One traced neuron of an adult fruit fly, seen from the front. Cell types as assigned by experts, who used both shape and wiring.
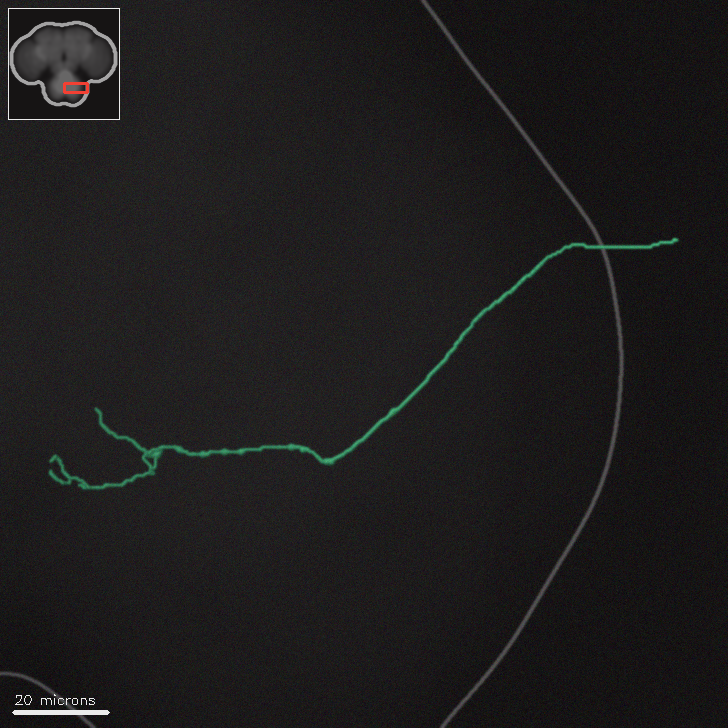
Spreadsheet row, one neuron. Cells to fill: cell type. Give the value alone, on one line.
WG1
